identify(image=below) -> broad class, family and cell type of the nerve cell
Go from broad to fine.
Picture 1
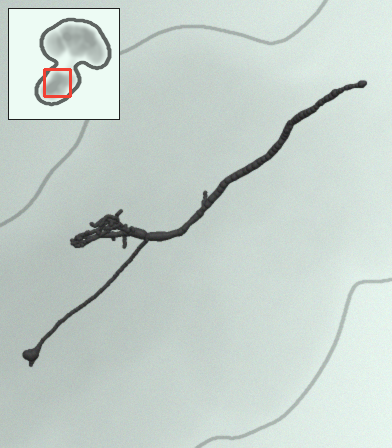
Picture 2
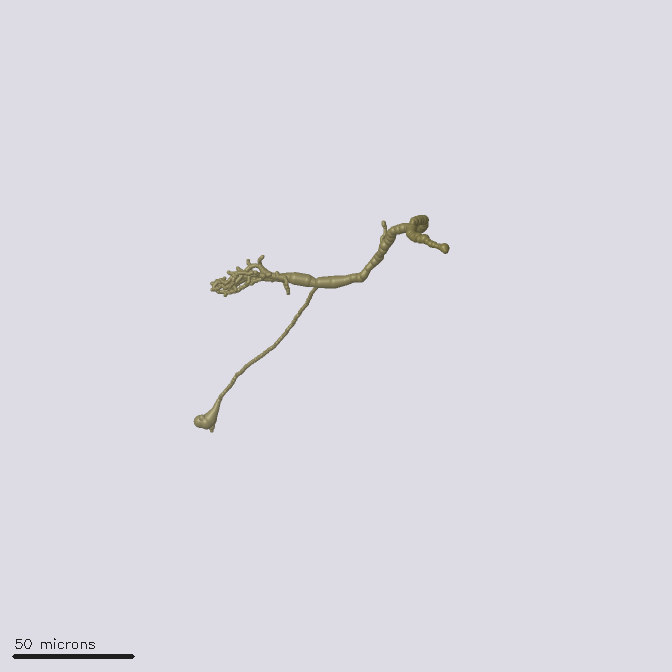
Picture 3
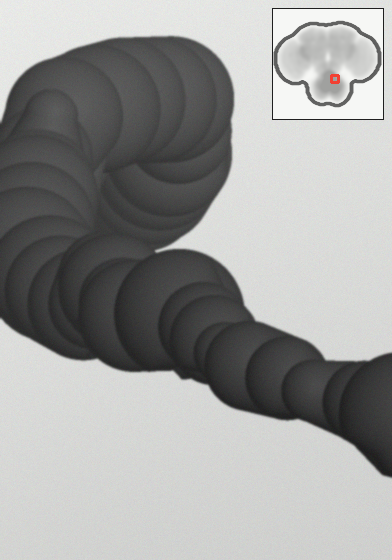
nerve-cord intrinsic neuron; hemilineage 08B; IN08B008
